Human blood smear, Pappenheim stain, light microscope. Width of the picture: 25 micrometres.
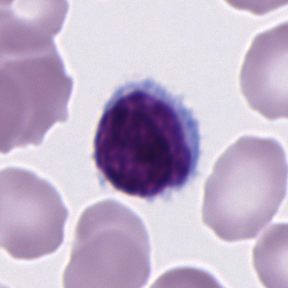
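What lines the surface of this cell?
Look at the edge: fine hair-like projections fringe it, and they are most evident along the upper and right edges.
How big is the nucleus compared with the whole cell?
The nucleus is round and about 9 micrometres across, while the cell measures about 10 micrometres.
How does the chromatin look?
It is dense and coarsely clumped, and the cytoplasm is pale blue.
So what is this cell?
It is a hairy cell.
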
